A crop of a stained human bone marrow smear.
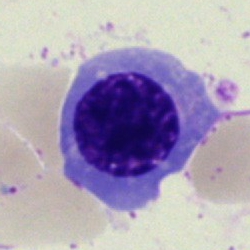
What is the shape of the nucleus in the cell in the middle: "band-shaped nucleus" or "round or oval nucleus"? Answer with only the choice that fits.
Round or oval nucleus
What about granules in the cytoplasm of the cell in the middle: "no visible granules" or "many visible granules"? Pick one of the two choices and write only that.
No visible granules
